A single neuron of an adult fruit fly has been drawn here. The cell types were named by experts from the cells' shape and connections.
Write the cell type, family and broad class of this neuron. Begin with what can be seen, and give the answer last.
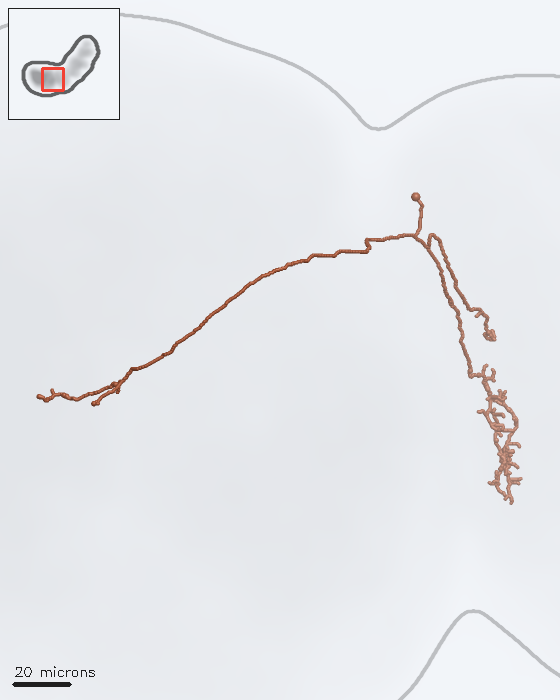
Its cell body lies at the upper right of the picture. From left to right in the picture it spans about 180 microns. The cell type is LC10c-1. Its family is hemilineage VPNd2. Its broad class is visual projection neuron.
